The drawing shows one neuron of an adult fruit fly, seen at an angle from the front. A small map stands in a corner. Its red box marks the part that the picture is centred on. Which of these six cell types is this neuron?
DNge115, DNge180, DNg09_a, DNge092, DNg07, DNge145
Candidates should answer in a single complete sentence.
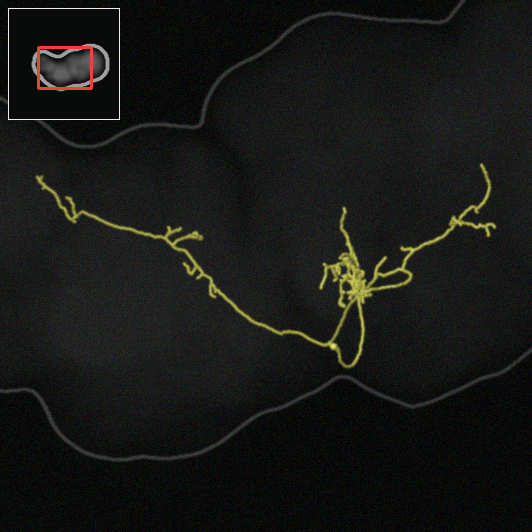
This neuron is classified under the cell type DNge092.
